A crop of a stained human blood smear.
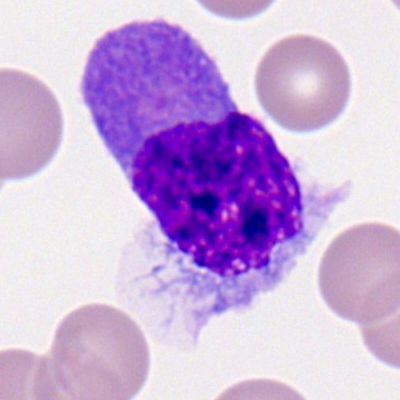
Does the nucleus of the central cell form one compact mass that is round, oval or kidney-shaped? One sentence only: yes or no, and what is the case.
Yes, the nucleus is one compact round, oval or kidney-shaped mass, not lobed or folded.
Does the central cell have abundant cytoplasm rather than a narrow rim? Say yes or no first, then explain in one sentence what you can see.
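Yes. The cytoplasm is abundant compared with the nucleus.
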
